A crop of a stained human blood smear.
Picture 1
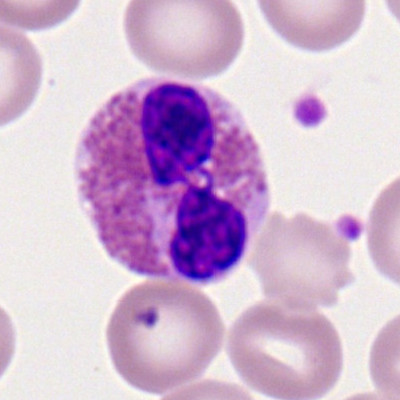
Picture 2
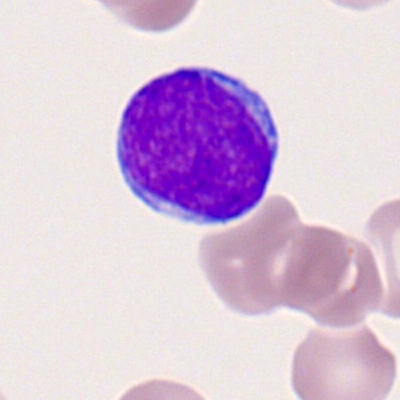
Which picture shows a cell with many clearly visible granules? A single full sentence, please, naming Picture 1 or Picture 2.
What picture 1 shows is a cell with many visible granules in its cytoplasm.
